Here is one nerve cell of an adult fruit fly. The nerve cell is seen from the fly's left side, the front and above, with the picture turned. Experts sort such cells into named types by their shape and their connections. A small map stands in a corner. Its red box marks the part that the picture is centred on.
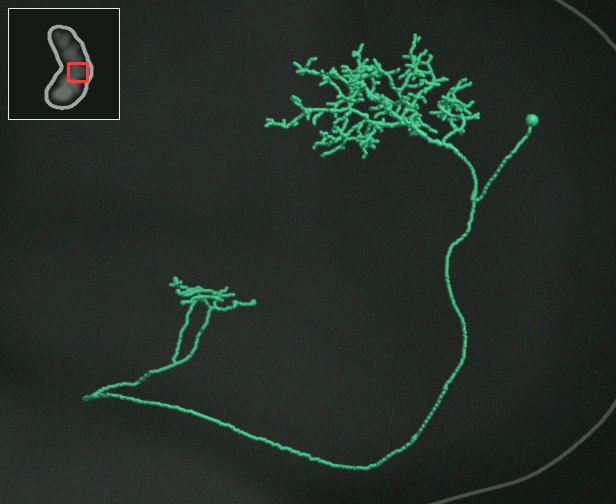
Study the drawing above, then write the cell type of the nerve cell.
MeLo2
